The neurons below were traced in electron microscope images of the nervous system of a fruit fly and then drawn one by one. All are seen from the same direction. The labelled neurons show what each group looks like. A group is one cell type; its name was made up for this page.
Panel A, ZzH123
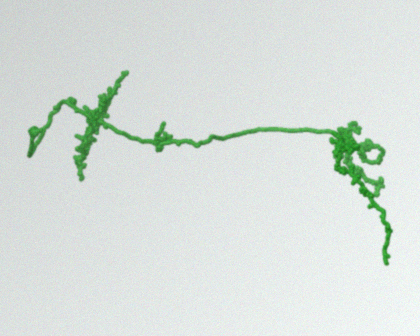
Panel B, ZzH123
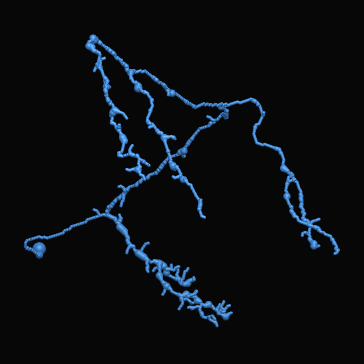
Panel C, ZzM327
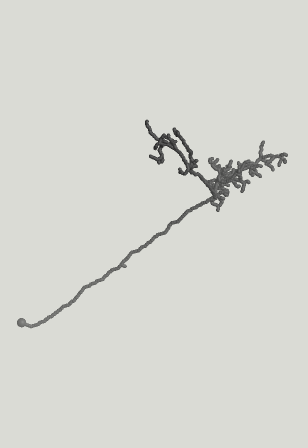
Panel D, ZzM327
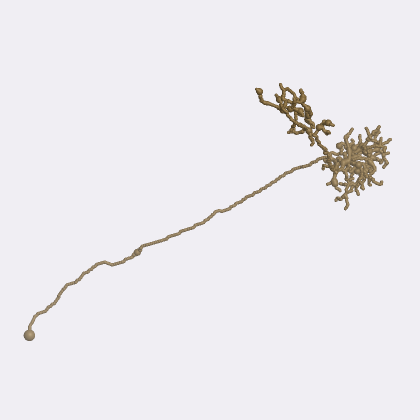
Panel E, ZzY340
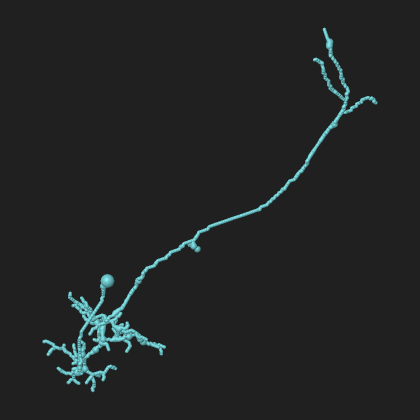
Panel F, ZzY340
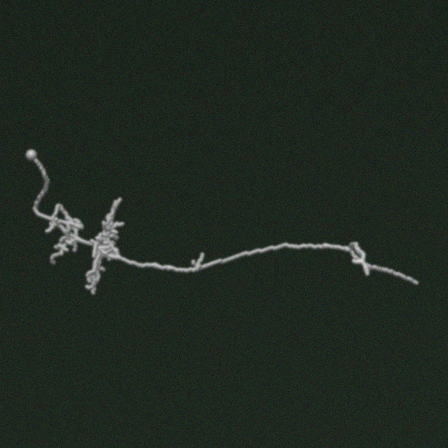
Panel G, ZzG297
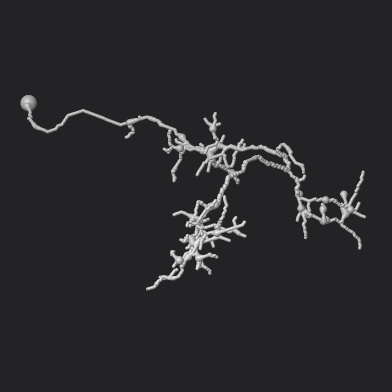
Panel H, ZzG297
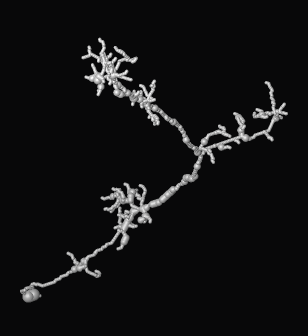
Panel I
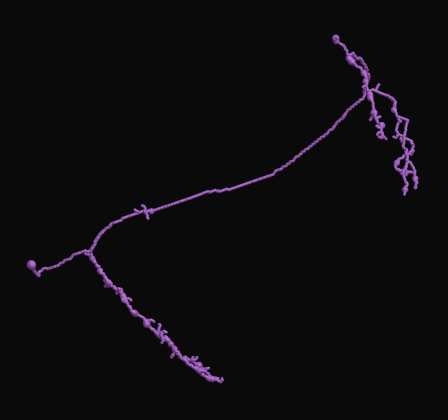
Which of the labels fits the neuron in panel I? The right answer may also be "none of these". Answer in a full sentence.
It belongs to ZzH123.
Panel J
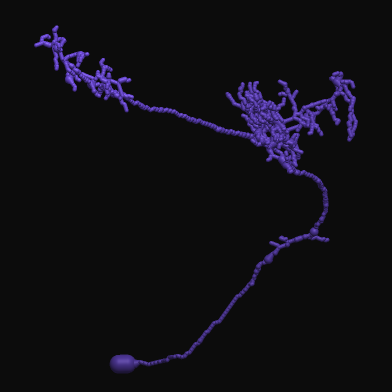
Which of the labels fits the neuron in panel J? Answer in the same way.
It belongs to ZzM327.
